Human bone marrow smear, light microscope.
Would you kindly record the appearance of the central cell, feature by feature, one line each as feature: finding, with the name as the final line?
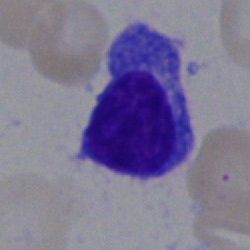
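Outline: irregular, a rounded lobe of cytoplasm bulging upward above the nucleus
Nucleus: large, filling the lower left part of the cell
Nuclear stain: dense, deep purple all the way through
Nearby: a small separate blue fragment just off the upper right edge
Name: plasma cell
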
